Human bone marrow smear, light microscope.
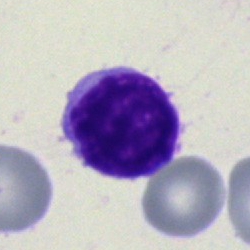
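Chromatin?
Dark purple, clumped, small paler patches between clumps.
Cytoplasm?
Thin pale bluish-lavender rim, widest at upper left.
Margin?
Fringed by small fine projections, most visible on the right side.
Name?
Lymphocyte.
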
